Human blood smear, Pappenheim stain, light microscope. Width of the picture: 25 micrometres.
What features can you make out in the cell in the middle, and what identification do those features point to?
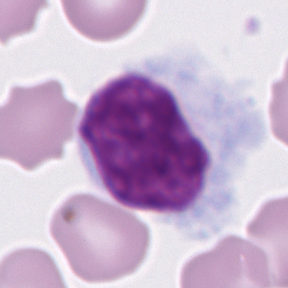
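Look first at the cytoplasm: it is a pale, washed-out blue. Follow its outer edge and you'll find it ragged, fading away into the background. The nucleus is not centred; it sits toward the left side of the cell. There are no vacuoles in the cytoplasm. This is a hairy cell.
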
